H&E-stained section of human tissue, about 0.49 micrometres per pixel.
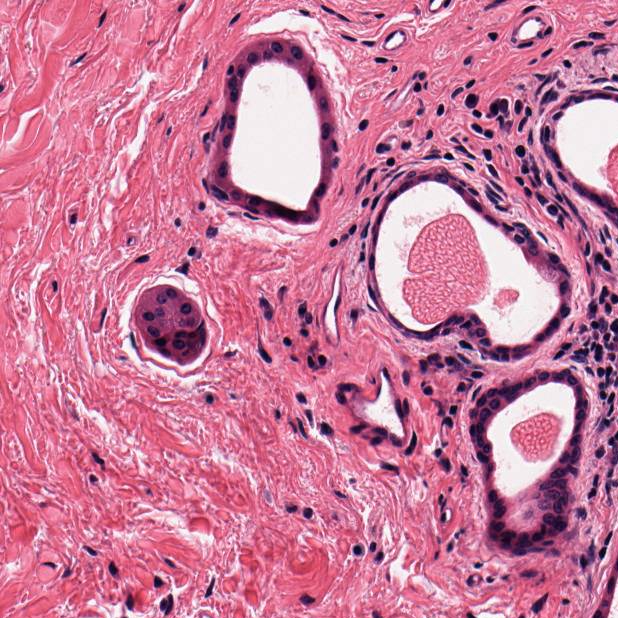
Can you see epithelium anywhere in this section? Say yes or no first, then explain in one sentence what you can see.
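Yes. The duct-like structures are lined by a thin layer of cuboidal cells with dark oval nuclei.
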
